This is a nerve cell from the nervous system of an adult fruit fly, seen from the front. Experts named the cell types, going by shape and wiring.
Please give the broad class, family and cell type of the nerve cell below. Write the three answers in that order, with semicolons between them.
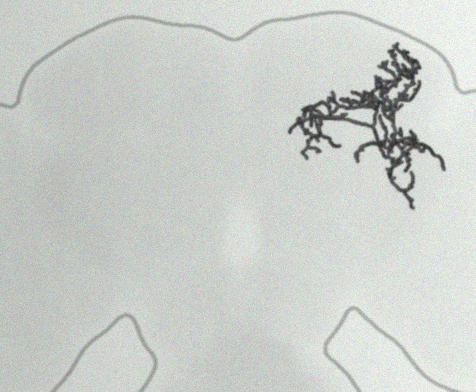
central-brain intrinsic neuron; hemilineage VLPd1; AVLP046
